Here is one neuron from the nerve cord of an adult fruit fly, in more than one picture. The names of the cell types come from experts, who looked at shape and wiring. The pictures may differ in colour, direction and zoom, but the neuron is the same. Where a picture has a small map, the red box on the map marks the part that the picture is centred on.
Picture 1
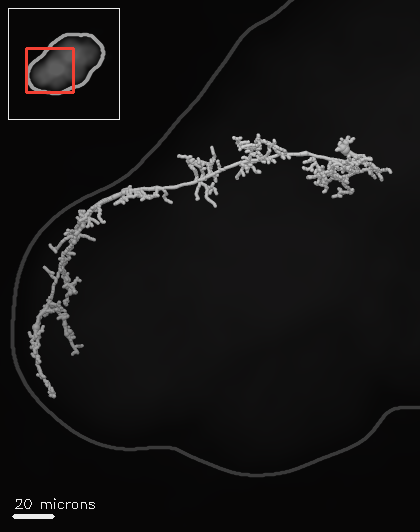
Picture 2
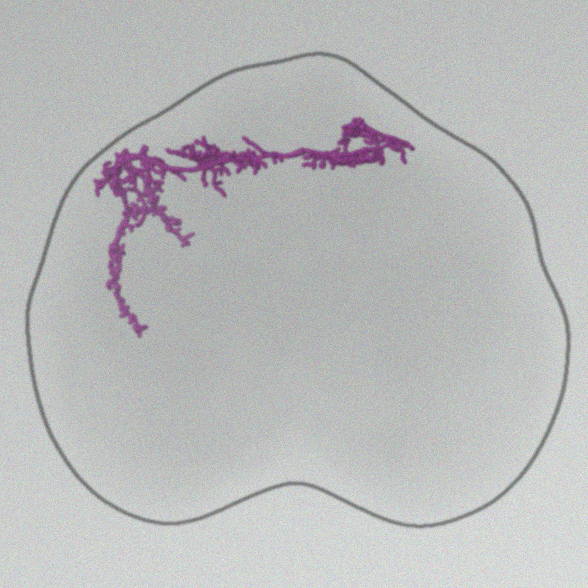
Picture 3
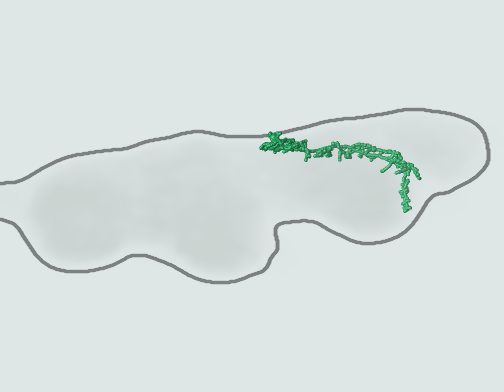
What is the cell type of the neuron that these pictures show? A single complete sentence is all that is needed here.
The neuron is of cell type IN11A047.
